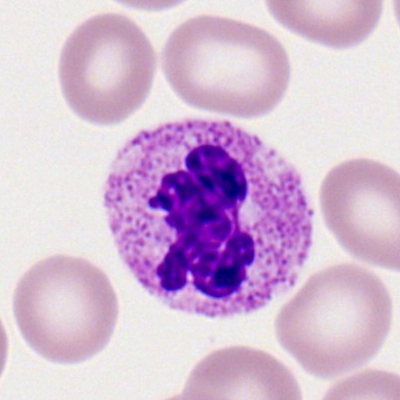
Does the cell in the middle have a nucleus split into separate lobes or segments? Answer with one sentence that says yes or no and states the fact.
Yes, separate lobes or segments make up the nucleus of this cell.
